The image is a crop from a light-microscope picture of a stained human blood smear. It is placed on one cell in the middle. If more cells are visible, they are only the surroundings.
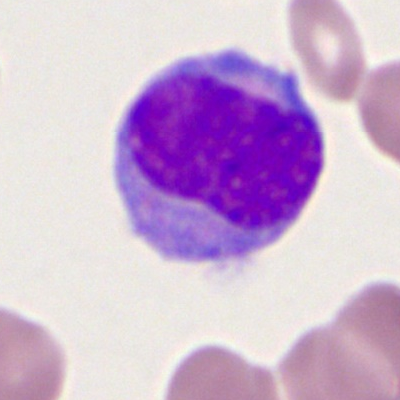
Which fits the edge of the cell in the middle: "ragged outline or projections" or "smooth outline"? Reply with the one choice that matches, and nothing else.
Ragged outline or projections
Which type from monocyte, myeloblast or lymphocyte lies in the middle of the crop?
monocyte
